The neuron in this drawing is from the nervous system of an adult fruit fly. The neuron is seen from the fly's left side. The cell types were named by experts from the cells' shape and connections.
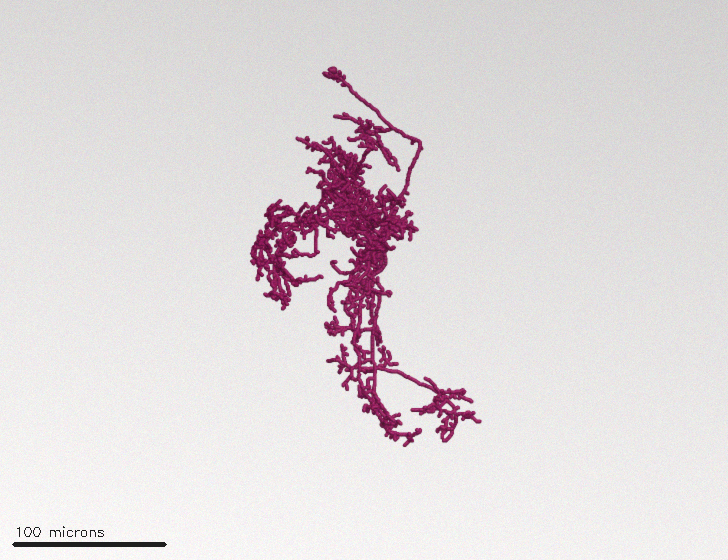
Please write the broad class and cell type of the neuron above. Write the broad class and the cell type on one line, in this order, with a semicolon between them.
central-brain intrinsic neuron; CL248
